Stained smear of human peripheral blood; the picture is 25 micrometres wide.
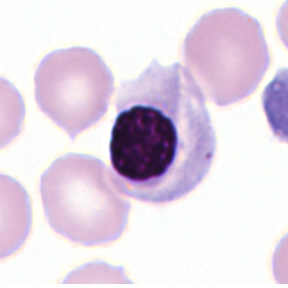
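Normoblast: see how its round nucleus, smooth and unindented in outline, sits off-centre toward the lower left of the cell. The cytoplasm is pale grey-blue. Follow the cell outline and you will find it irregular, with a single pointed projection at the top.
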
